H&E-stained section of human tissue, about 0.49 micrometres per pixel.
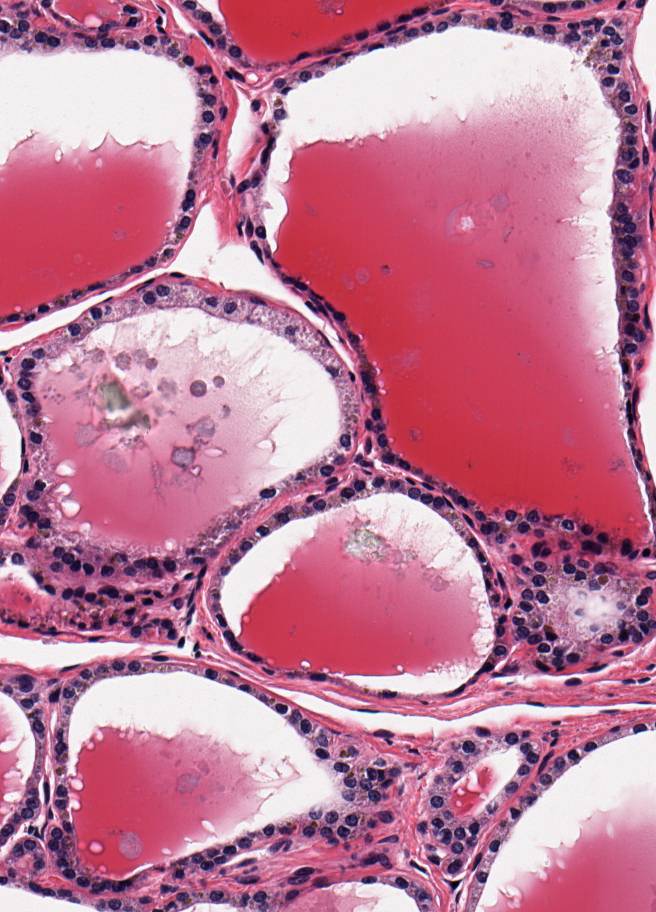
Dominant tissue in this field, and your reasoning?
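First, the name: thyroid follicle. Second, arrangement: follicles of varying size lie closely packed, the largest in the upper right. Third, nuclei: the epithelial nuclei are small, round, dark and fairly uniform.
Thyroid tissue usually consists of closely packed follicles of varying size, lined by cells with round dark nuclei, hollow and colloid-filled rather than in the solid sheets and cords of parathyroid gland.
Fourth, other findings: some epithelial cells hold fine golden-brown cytoplasmic granules, and in many follicles the colloid has pulled away from the epithelium, leaving white gaps with scalloped edges.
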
